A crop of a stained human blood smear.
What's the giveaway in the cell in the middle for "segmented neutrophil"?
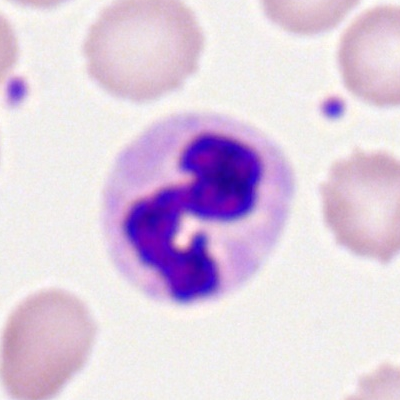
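In this segmented neutrophil, the dark purple, densely clumped chromatin fits the name.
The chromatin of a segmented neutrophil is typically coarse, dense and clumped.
The remaining features are simply as seen: the outline is round and smooth, no nucleoli are visible in the nucleus, and the cytoplasm is plentiful and pale pinkish-lilac.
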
